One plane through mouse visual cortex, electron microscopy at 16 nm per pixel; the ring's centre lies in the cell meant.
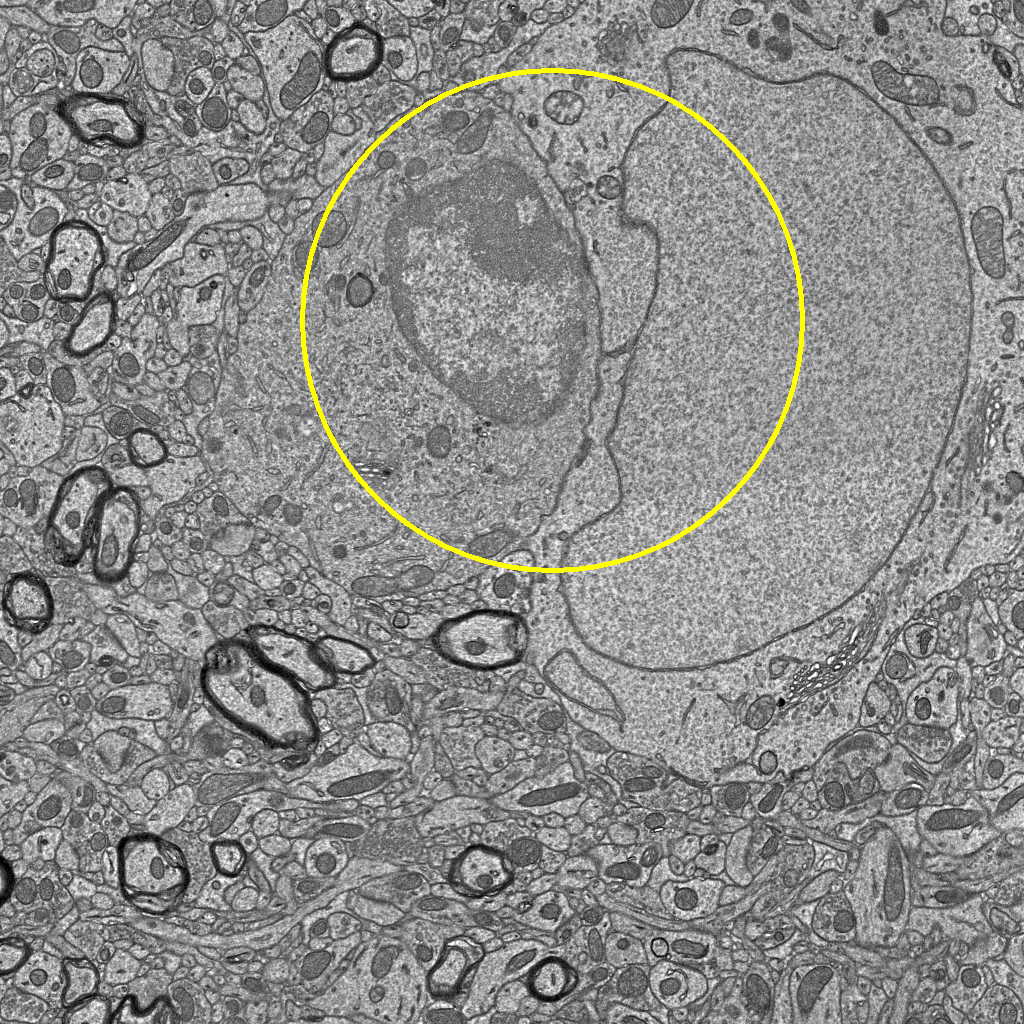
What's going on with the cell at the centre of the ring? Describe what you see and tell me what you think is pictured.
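An oval nucleus lies wholly inside the ring, and its outline is smooth, without deep folds. Around it the cytoplasm forms a thin strip on the right and a wider band on the left. A few small round mitochondria are scattered through this cytoplasm. This cell is an oligodendrocyte.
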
